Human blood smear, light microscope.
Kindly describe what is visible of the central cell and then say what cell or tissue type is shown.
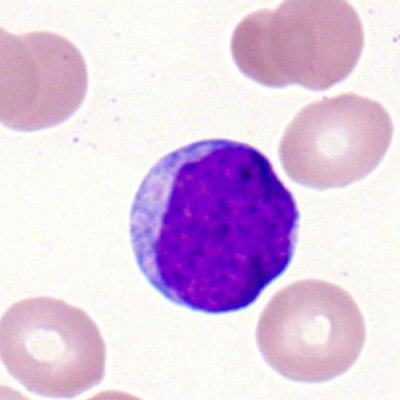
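Cytoplasm comes first on the list: it forms a narrow crescent on the left side of the cell and shows no vacuoles. Chromatin is checked next; it stains deep purple and looks dense and clumped. Nucleoli come last, and none can be seen in the nucleus. It is a lymphocyte.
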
